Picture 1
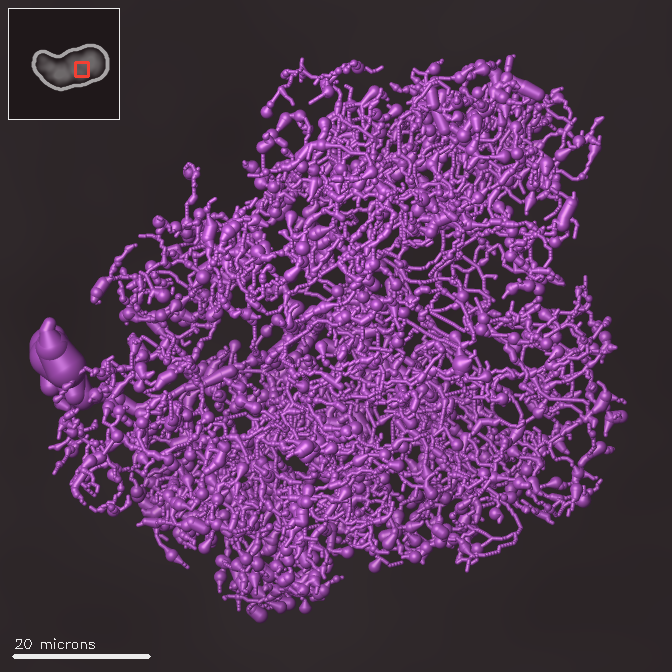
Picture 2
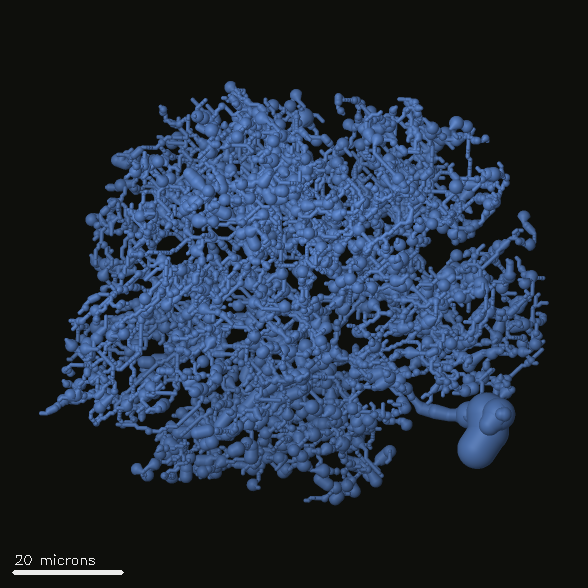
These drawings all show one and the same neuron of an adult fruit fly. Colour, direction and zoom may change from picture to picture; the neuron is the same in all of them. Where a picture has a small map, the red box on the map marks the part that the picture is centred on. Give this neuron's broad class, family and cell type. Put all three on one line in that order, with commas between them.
central-brain intrinsic neuron, hemilineage ALl1_dorsal, lLN2X04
